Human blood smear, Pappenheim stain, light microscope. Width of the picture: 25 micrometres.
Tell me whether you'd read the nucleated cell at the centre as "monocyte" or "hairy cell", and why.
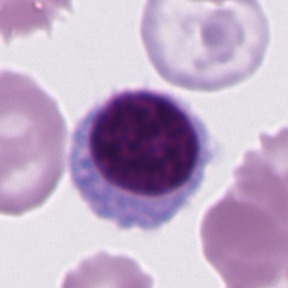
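This is a hairy cell, not a monocyte. The cell is roughly round, about 12 micrometres across, with a slightly irregular, fuzzy edge. Fine, short hair-like projections stick out from the edge along the top and right. The nucleus is round in outline, about 9 micrometres across, lies toward the top of the cell and fills about 60% of its area. The cytoplasm has a faint speckled texture but no distinct pink-purple granules, and no vacuoles are seen in it.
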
